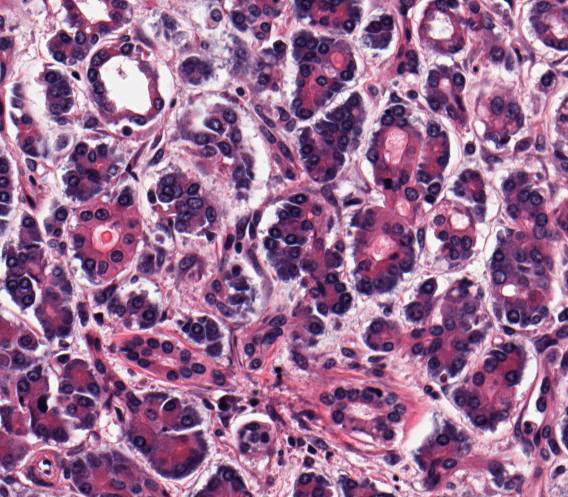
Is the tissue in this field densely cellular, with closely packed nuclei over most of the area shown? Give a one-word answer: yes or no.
Yes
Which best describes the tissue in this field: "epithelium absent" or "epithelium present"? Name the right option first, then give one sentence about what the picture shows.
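Epithelium present. The epithelial nuclei are small, round and darkly stained, and look fairly uniform across the field.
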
